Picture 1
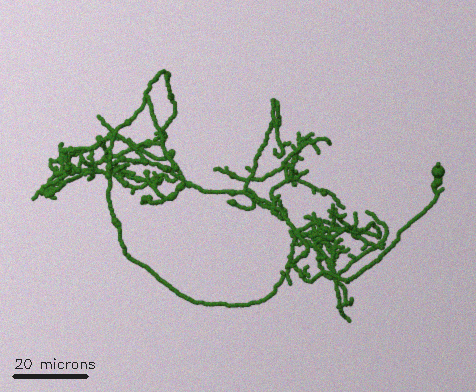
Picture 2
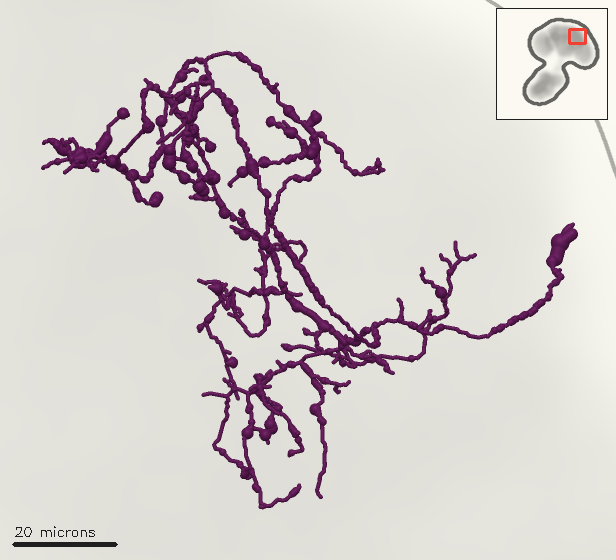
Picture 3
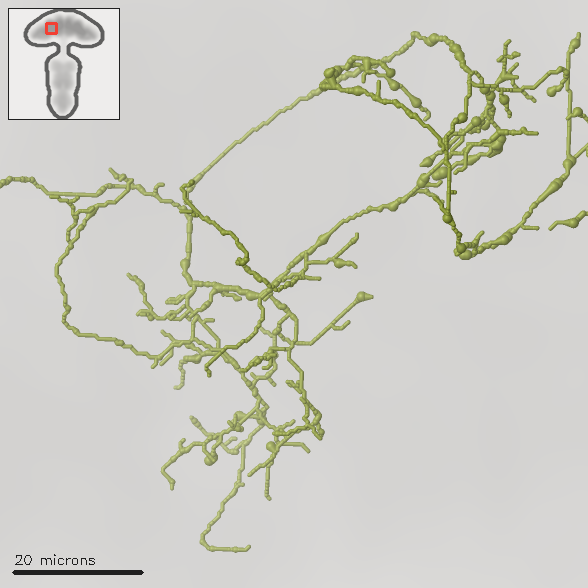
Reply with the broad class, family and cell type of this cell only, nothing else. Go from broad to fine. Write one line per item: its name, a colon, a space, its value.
broad class: central-brain intrinsic neuron
family: hemilineage SLPal1
cell type: LHAD1f3_b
